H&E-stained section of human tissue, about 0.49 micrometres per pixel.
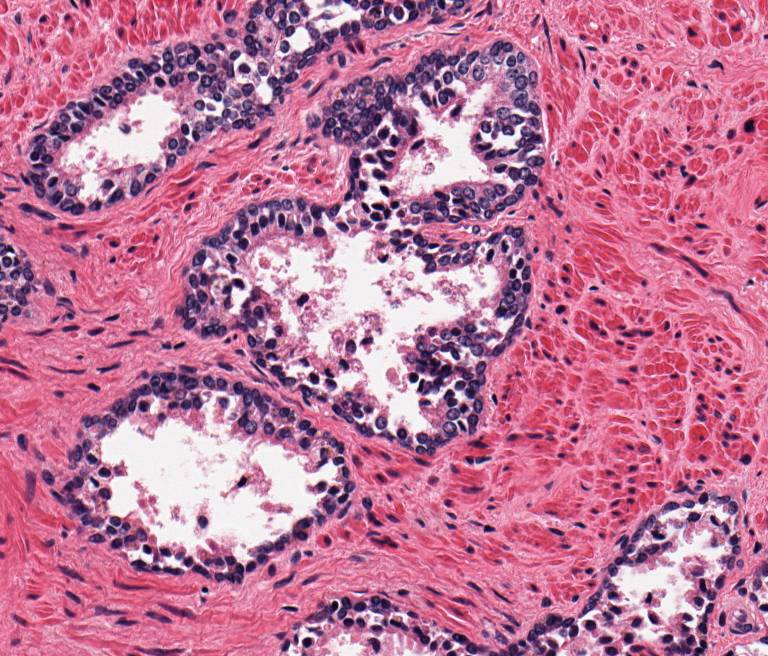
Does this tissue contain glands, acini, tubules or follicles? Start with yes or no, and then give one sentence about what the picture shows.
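Yes. Several separate glands lie mostly along the left and centre of the field, with one more at the bottom right, all set in abundant pink stroma.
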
